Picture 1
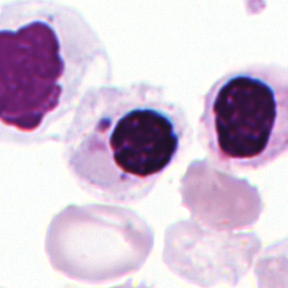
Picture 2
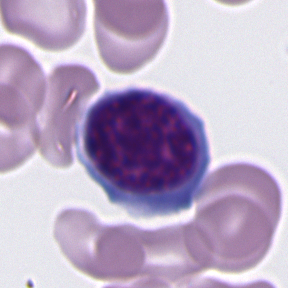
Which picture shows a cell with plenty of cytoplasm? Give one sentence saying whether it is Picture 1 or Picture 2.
Picture 1 shows a cell with plenty of cytoplasm around its nucleus.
